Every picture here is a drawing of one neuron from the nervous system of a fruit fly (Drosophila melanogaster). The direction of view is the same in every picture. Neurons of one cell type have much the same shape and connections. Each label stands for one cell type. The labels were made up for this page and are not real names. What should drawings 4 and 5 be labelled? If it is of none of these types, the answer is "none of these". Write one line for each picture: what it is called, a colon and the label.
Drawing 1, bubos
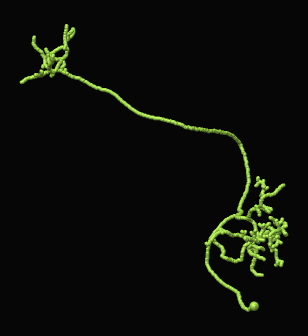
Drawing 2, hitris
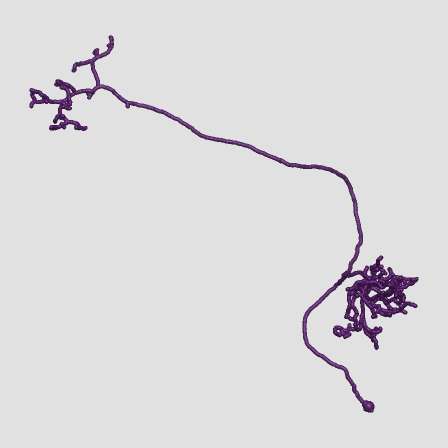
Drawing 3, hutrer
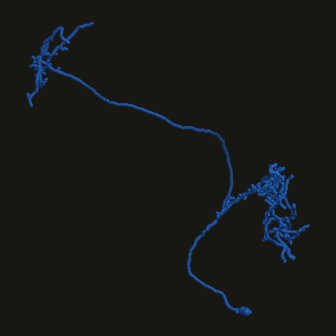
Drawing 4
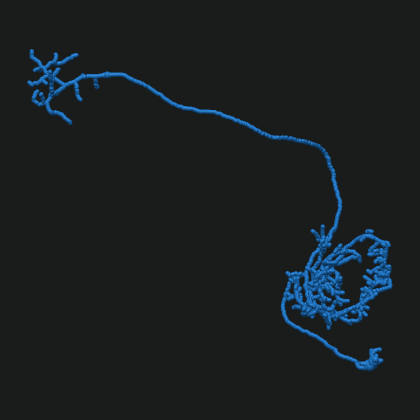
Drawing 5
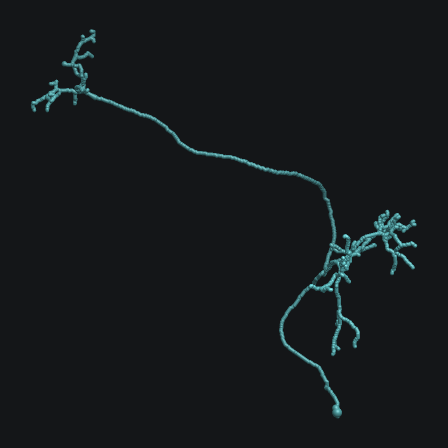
4: none of these
5: hitris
